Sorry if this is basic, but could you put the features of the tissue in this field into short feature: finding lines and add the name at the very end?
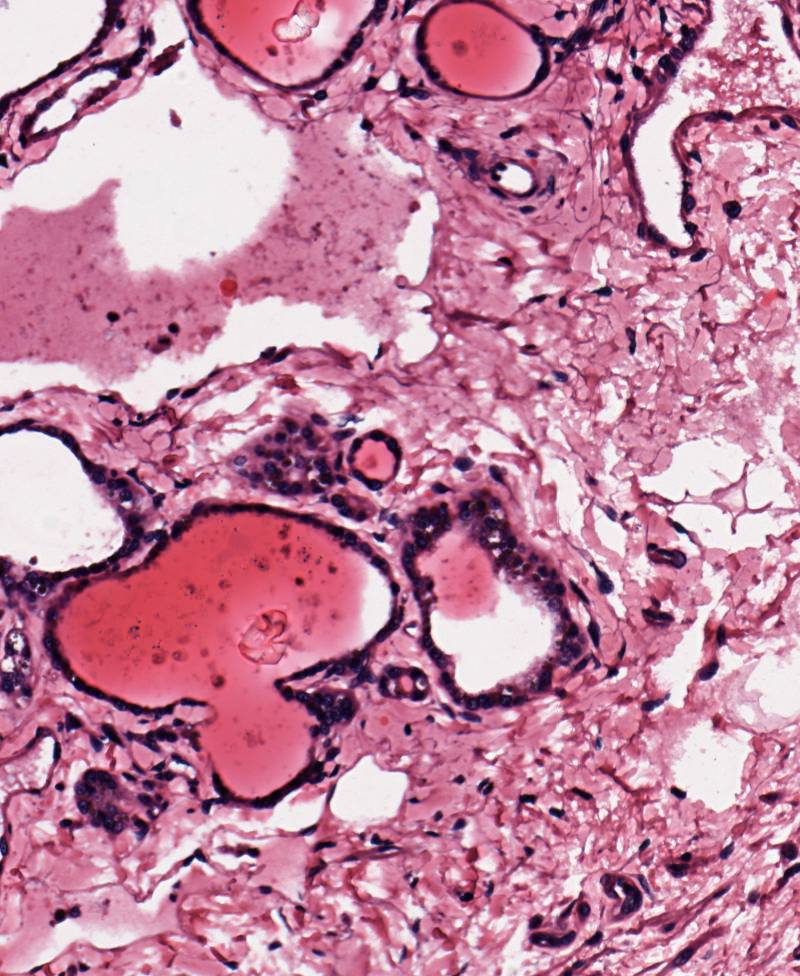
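Dilated glands: lower left and along the top, full of homogeneous bright pink secretion
Lining: just a single layer, flattened to cuboidal, dark nuclei
Clusters: cuboidal cells, crowded dark round nuclei, between and beside the dilated glands in the lower left half
Stroma: loose and pale on the right, widely spaced spindle-shaped nuclei
Name: thyroid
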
